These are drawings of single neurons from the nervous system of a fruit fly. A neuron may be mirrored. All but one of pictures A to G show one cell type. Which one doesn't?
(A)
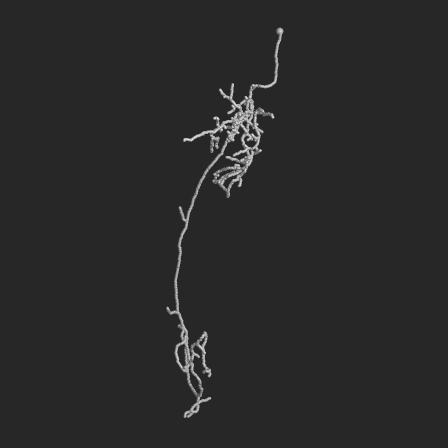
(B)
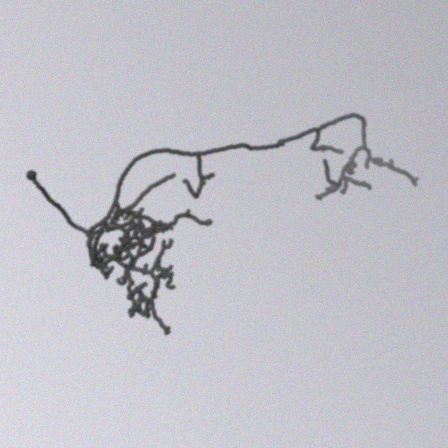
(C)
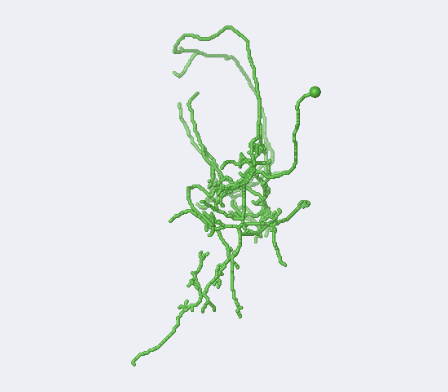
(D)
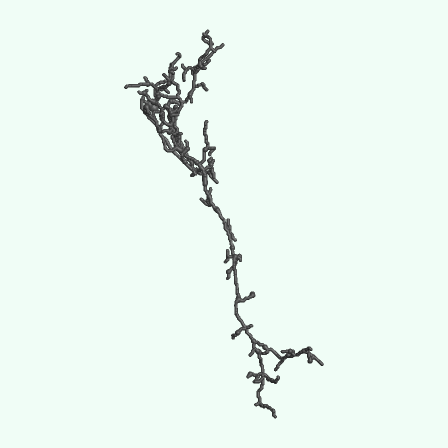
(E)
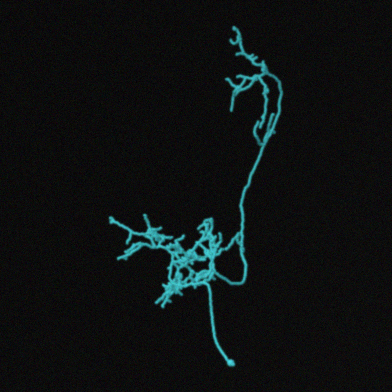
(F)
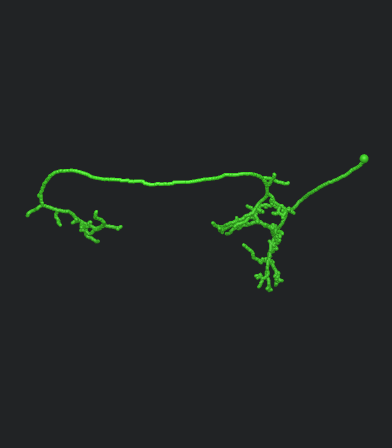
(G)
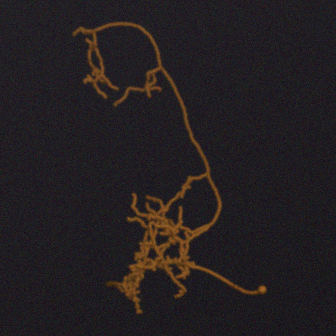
D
